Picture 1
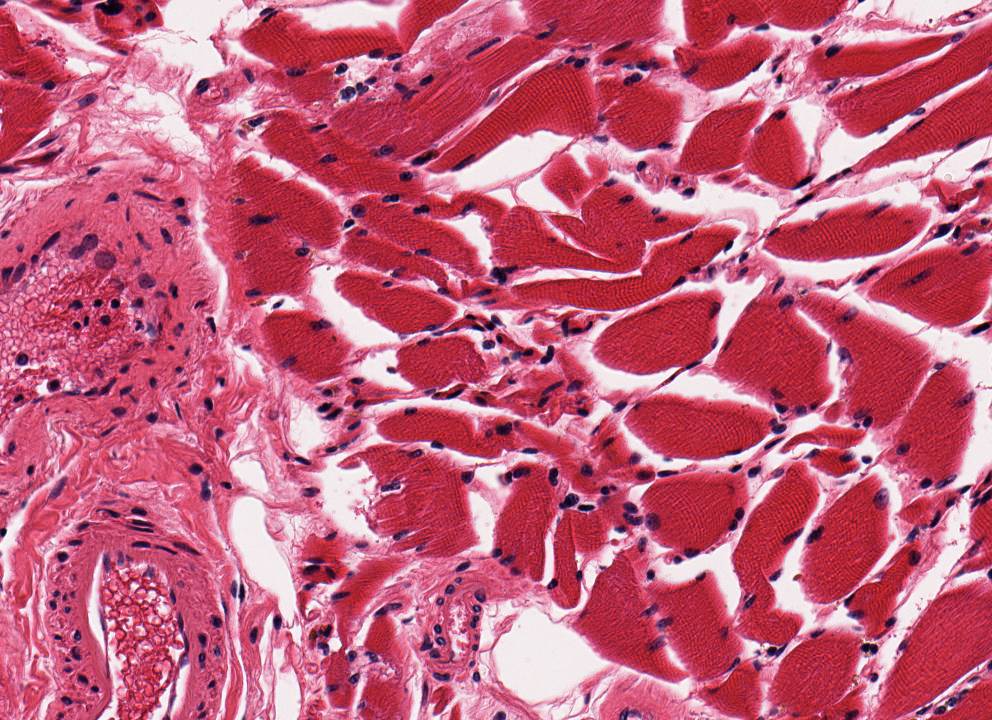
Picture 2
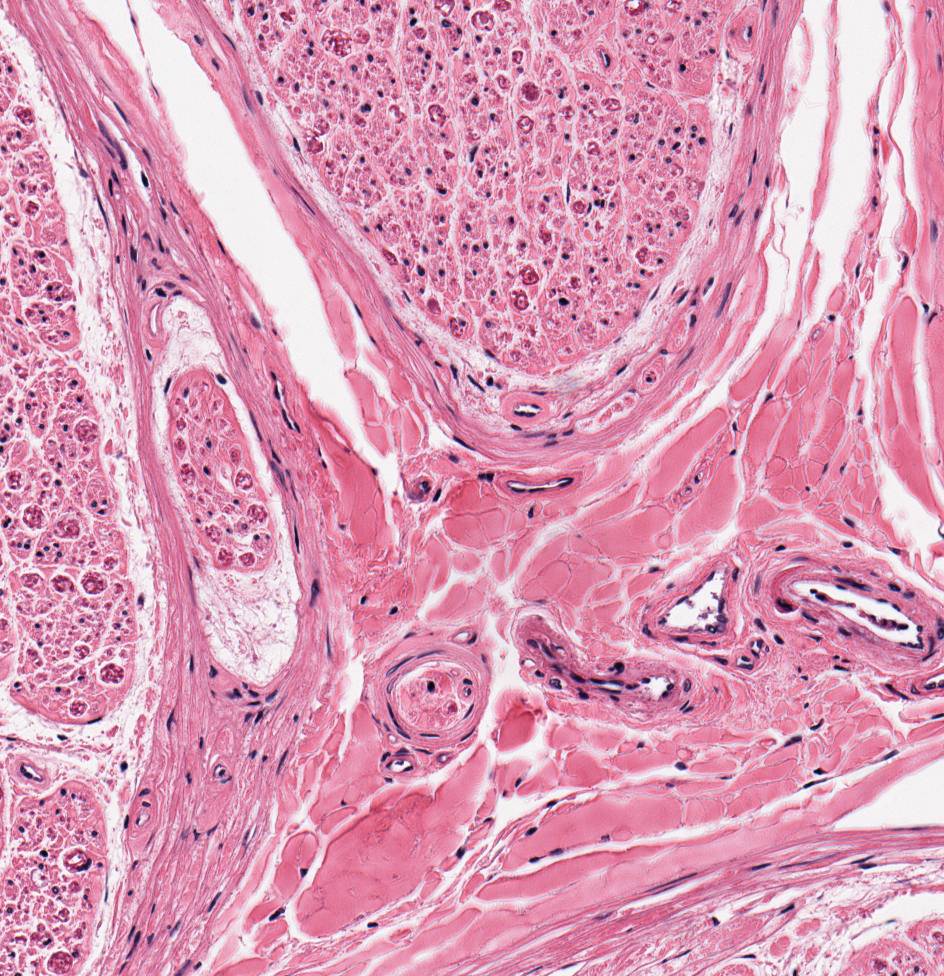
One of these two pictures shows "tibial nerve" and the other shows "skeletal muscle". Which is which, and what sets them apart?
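What I see in picture 1 is skeletal muscle, and picture 2 is the tibial nerve. Deeply eosinophilic fibres, cut transversely and obliquely, fill the centre and right of picture 1, with denser connective tissue along the left edge. Inside the fascicles of picture 2, nerve fibres are cut in cross-section as many small round profiles, with small dark nuclei scattered between them.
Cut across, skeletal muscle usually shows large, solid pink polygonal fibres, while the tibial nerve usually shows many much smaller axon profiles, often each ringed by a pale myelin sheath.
I can also make out fine cross-striations in many of the oblique fibres of picture 1, especially in the upper middle. Their dark, flattened nuclei sit at the periphery rather than the centre. Around the curved edge of the large upper fascicle in picture 2 runs a layered sheath of flattened cells with elongated dark nuclei.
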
